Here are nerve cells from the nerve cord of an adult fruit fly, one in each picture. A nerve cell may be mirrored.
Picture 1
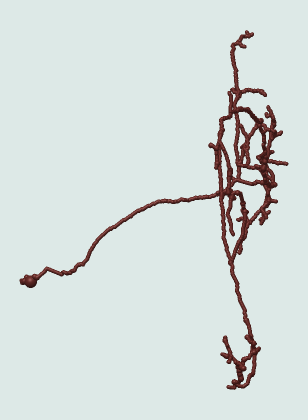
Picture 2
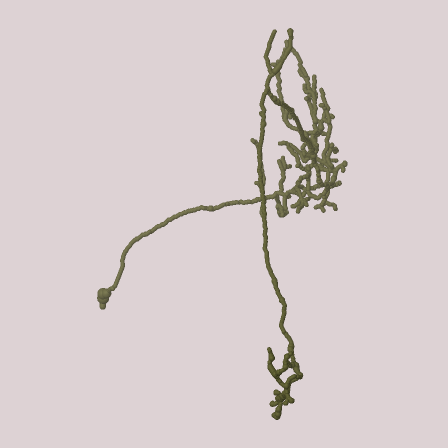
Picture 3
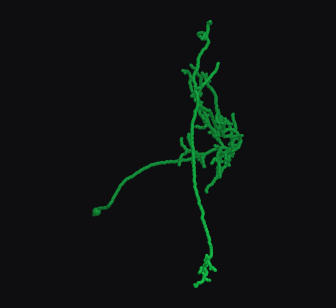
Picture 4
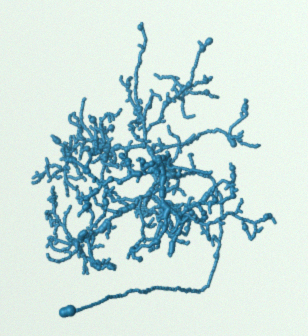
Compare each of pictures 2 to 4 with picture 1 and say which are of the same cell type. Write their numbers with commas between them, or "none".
2, 3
